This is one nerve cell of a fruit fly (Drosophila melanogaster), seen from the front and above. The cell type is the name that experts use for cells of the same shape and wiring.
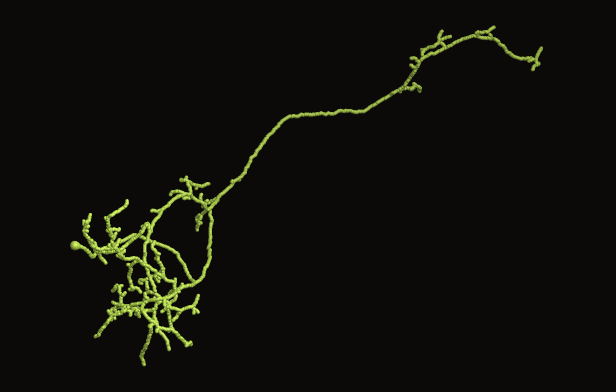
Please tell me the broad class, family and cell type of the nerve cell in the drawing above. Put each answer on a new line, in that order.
central-brain intrinsic neuron
hemilineage LHl2_ventral
AVLP063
